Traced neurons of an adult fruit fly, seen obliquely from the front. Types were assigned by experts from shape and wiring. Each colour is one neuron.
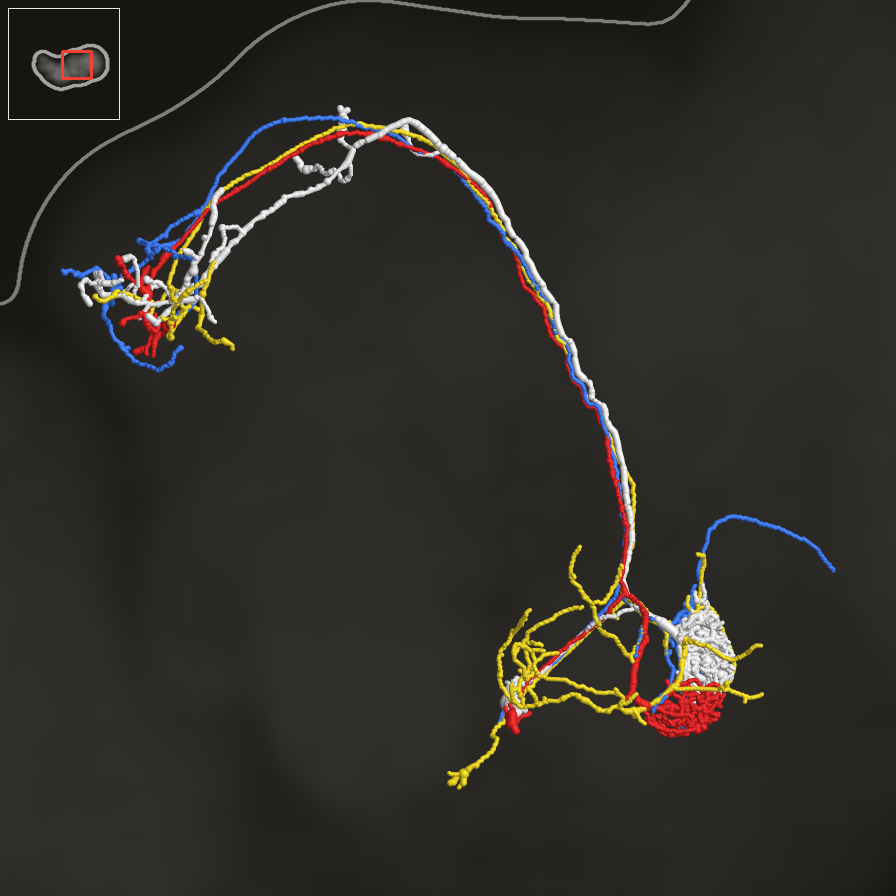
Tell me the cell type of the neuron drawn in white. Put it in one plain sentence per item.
The cell type is VC5_lvPN.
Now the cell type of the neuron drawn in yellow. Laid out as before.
The cell type is M_lvPNm46.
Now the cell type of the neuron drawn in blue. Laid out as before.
The cell type is VM6_lvPN.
